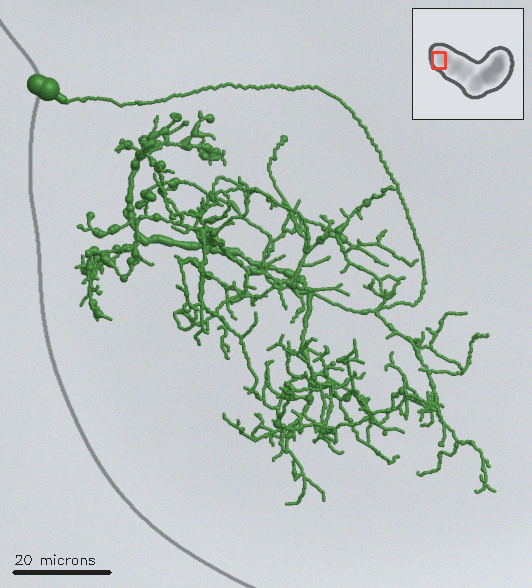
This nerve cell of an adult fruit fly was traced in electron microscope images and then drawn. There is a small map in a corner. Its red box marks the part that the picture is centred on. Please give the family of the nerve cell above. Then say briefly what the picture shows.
The family is hemilineage 21A. Its broad class is nerve-cord intrinsic neuron. The cell body can be seen at the upper left of the picture. From left to right in the picture it spans about 95 microns. The picture shows more than a hundred branch ends.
